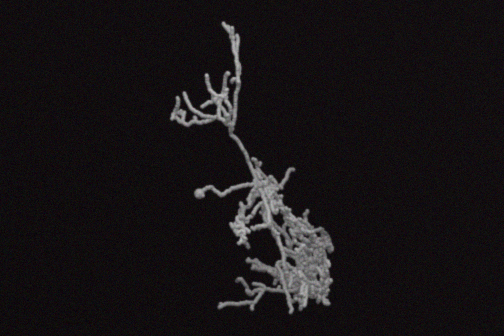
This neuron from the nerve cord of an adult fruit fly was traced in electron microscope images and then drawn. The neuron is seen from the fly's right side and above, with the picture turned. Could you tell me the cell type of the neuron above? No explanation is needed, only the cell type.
IN12A031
